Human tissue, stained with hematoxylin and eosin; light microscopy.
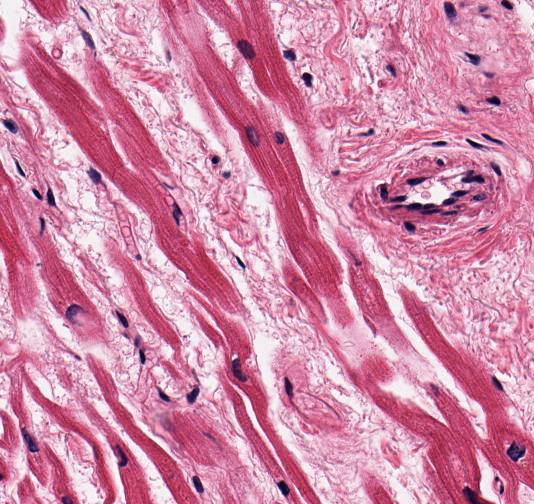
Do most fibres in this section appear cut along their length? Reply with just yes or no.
Yes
